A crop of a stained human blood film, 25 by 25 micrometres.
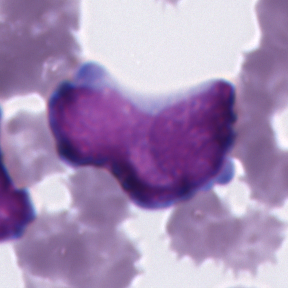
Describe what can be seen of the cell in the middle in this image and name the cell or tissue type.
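Notice the cell is clearly wider than tall. A notch in the middle of the nucleus's upper border gives it a two-lobed outline. The cytoplasm shows no granules, and a small pale blue bulge of it protrudes from the lower right edge. This is a myeloblast.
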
